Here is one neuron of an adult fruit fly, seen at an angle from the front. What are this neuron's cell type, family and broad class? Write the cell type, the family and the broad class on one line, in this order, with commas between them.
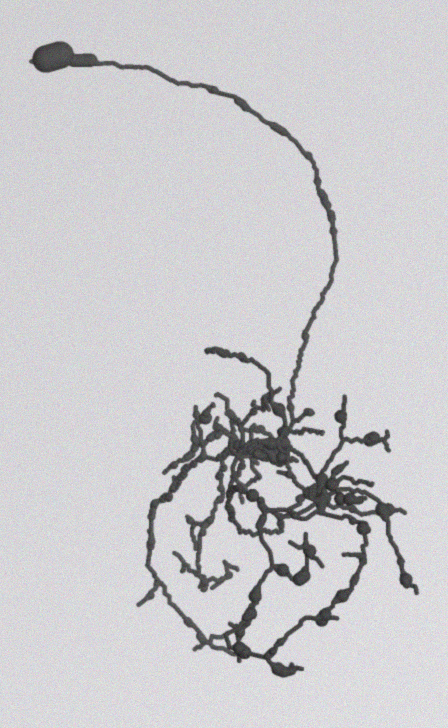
SIP042_a, hemilineage SLPad1_posterior, central-brain intrinsic neuron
